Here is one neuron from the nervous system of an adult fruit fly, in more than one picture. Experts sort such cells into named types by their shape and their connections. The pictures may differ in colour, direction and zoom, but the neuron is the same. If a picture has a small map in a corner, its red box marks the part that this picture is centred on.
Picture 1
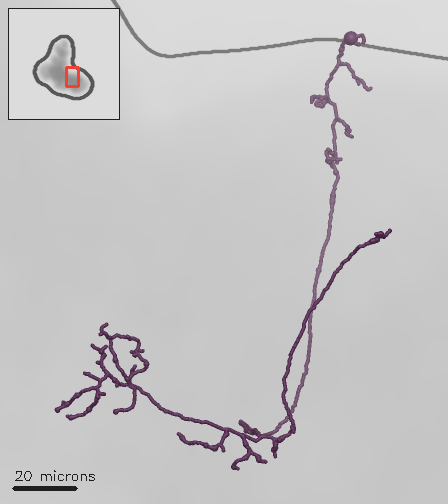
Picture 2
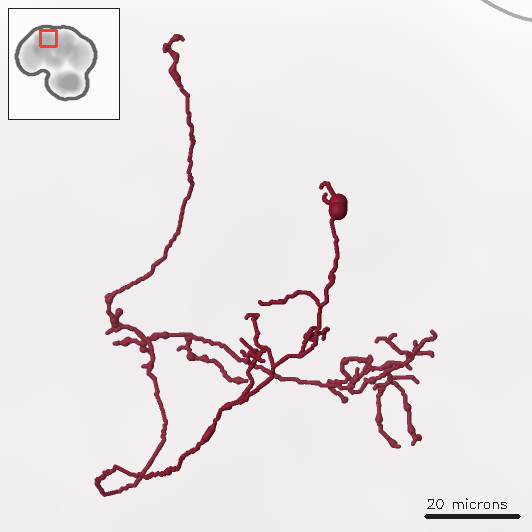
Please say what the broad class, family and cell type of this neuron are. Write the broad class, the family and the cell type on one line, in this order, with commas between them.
central-brain intrinsic neuron, class Kenyon Cell, KCa'b'-ap1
